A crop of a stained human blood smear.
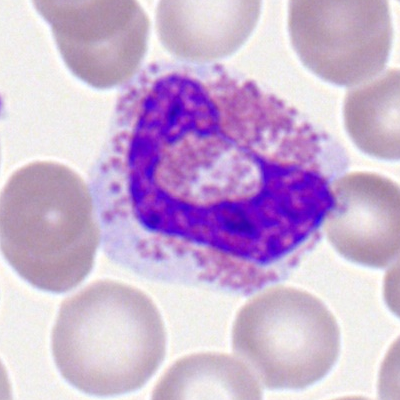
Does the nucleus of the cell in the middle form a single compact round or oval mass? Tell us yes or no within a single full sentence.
No, the nucleus has been drawn out into a curved band lacking separate lobes.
